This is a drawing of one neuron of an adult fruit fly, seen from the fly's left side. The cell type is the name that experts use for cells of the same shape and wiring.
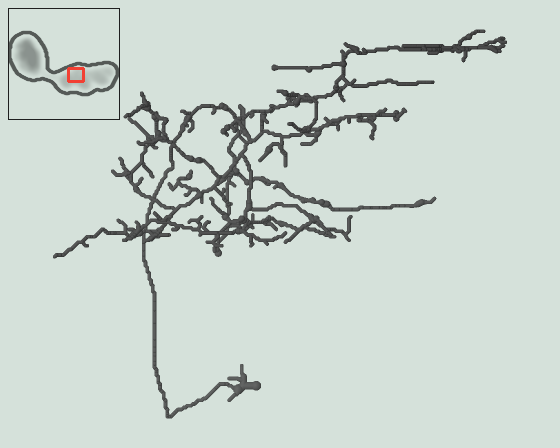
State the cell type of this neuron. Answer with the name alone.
IN03B080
